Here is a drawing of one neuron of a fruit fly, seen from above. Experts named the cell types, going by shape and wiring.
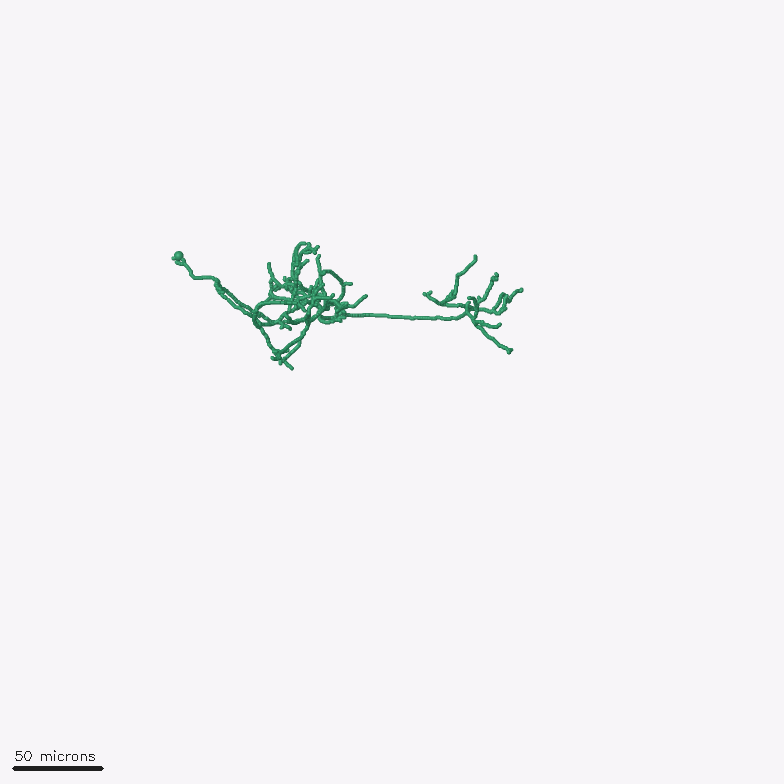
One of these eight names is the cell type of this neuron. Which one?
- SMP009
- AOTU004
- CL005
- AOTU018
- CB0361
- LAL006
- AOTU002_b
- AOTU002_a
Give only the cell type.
SMP009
